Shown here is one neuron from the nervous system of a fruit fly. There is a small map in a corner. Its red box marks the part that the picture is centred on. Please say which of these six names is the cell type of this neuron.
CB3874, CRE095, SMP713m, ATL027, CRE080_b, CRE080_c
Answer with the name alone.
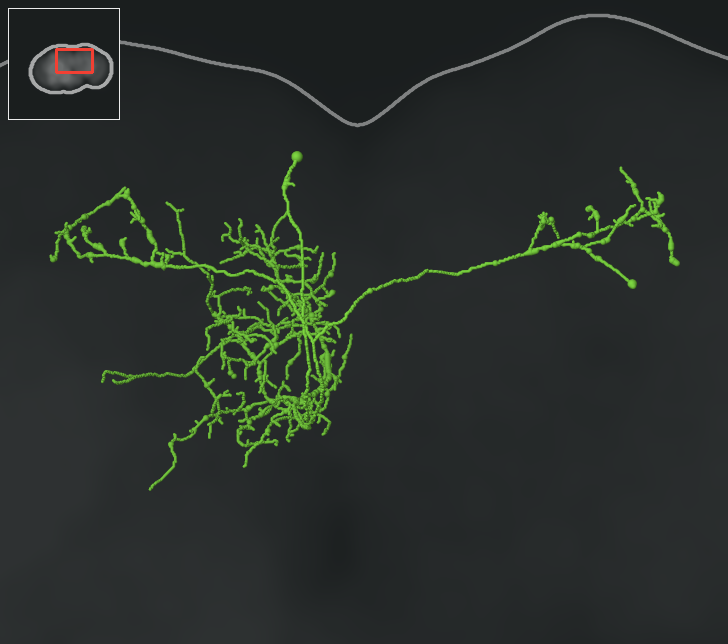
CRE080_b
